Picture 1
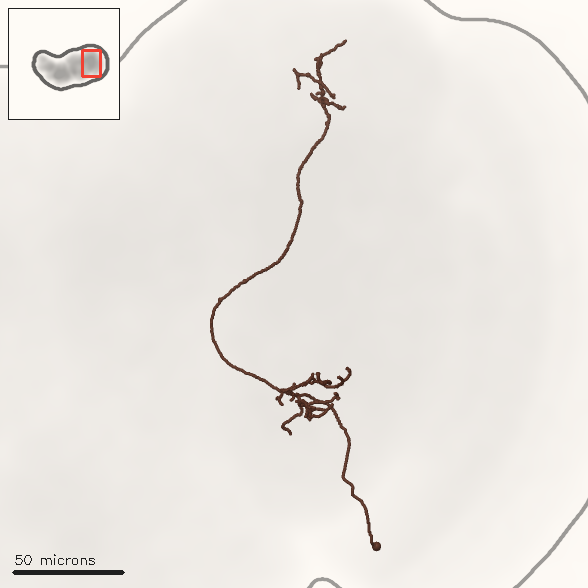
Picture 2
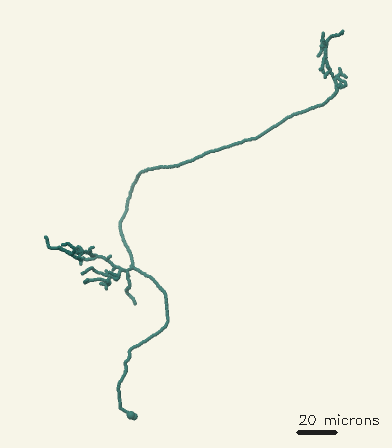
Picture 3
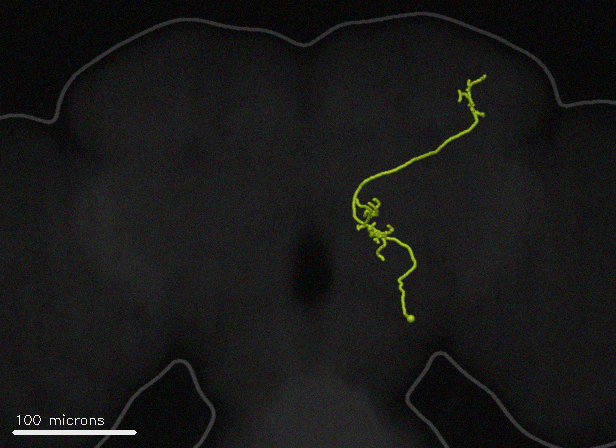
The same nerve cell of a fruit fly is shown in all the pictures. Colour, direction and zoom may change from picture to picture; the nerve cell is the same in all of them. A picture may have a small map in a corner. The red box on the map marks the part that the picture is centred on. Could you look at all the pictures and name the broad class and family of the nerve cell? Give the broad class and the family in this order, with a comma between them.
central-brain intrinsic neuron, hemilineage ALv1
